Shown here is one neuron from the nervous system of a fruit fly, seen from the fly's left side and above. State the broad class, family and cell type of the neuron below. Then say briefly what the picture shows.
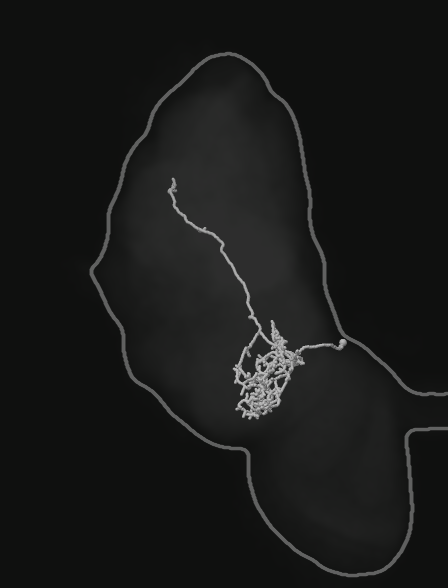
This is a central-brain intrinsic neuron. Its family is hemilineage VLPl&p2_posterior. It is of cell type PVLP127. The cell body is on the right of the picture. In this view it is taller than it is wide.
